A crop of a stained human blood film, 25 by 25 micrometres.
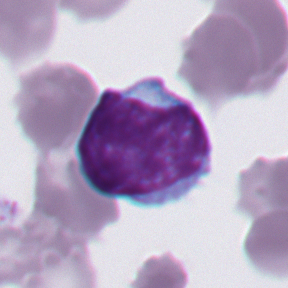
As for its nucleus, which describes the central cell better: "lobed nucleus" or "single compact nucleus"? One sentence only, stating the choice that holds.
Its nucleus forms a single compact mass of round, oval or kidney shape.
